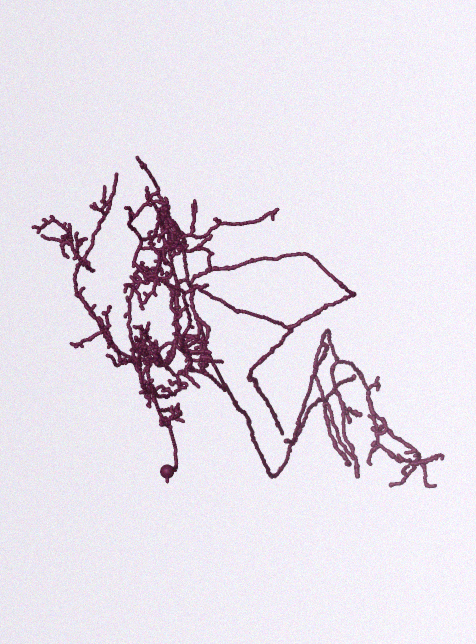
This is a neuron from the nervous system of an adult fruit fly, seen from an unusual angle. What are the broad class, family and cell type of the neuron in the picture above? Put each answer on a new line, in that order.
ascending neuron
hemilineage 02A
AN02A016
